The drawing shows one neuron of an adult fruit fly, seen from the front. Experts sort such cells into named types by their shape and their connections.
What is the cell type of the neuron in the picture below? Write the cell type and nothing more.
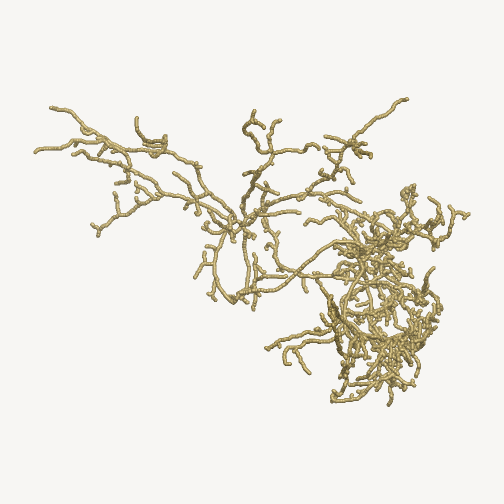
PLP216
